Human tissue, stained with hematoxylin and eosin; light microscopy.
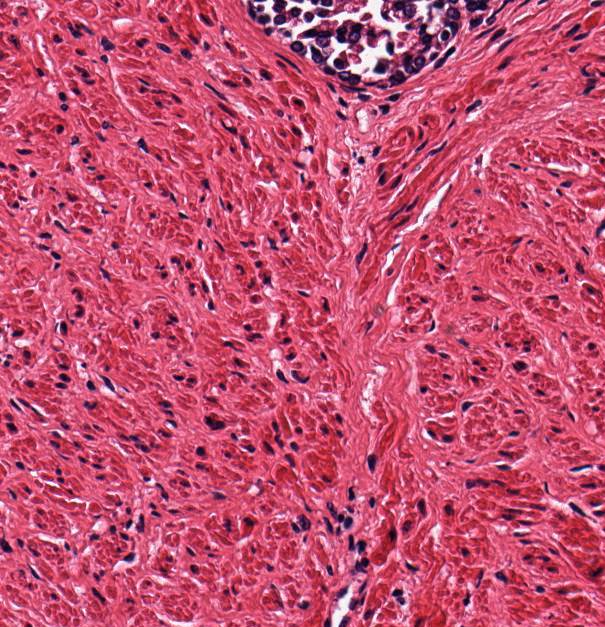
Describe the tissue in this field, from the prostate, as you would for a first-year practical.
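Numerous bundles are cut across, so the muscle cells appear as small rounded pink profiles. Their cytoplasm is deep pink, and their nuclei are small, dark and oval to elongated. At the top centre of the field lies a cluster of small, dark, round cells.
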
